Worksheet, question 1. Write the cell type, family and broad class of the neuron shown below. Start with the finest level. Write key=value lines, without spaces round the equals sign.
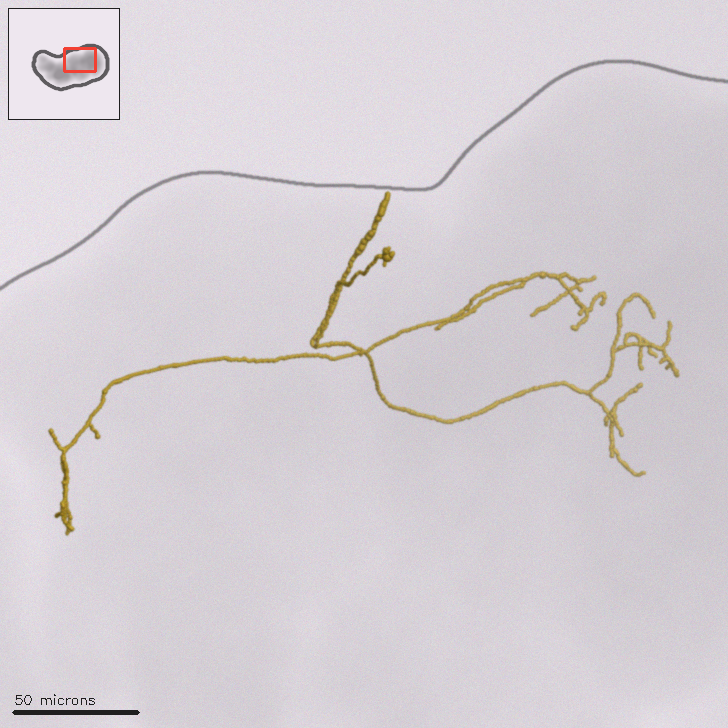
cell_type=OCG02c
family=OCG
broad_class=visual projection neuron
